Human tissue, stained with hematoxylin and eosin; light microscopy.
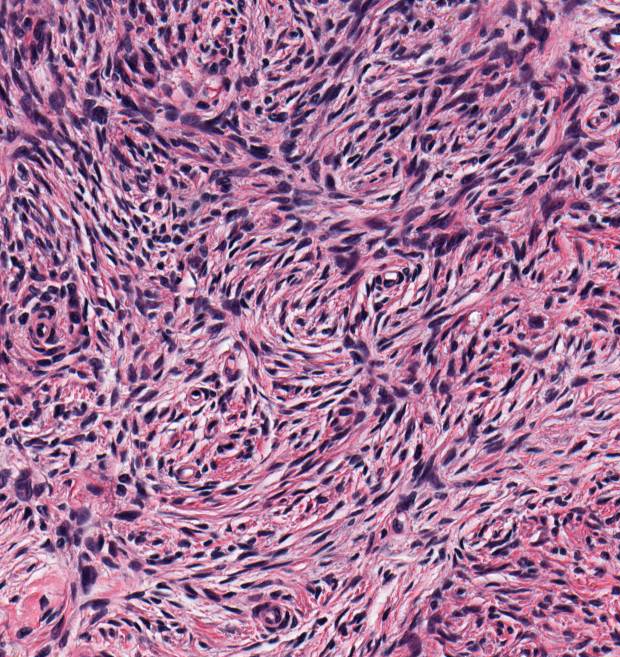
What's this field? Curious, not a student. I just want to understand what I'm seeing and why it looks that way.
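What you've got is ovarian cortex: densely packed spindle cells fill the whole field in short intersecting bundles and swirls.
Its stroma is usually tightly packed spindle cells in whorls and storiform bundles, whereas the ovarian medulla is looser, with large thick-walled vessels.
Small concentric whorls turn up here and there, some centred on a tiny round lumen. The nuclei are dark, elongated to oval and uneven in size and shape, in scant pale pink cytoplasm with indistinct borders.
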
